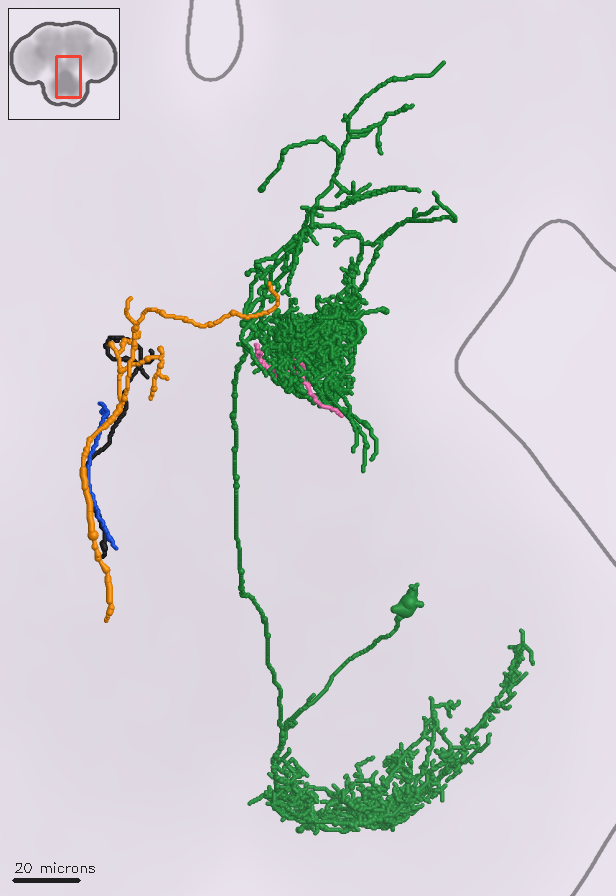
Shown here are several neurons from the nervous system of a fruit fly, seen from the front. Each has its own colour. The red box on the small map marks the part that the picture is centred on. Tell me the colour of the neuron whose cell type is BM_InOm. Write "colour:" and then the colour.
colour: black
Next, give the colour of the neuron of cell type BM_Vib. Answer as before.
colour: orange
